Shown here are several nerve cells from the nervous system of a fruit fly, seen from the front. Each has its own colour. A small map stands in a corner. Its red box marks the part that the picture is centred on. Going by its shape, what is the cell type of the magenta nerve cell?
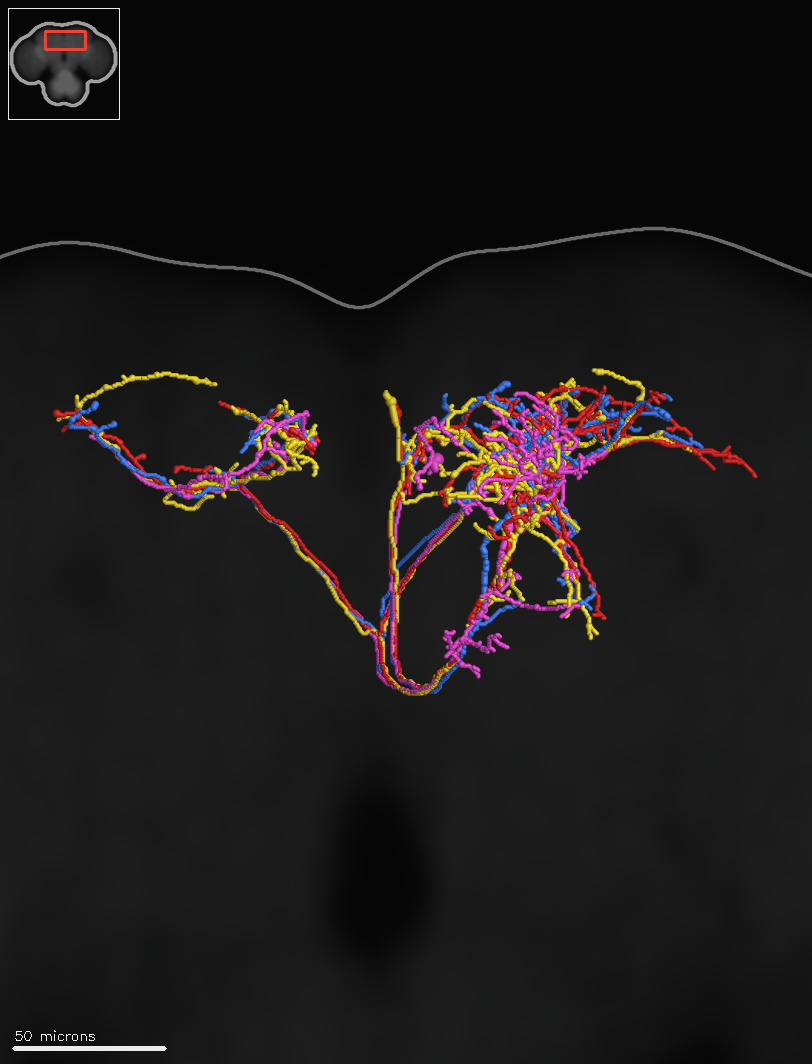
CRE085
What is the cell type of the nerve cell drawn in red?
CRE089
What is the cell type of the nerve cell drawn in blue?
CB2035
